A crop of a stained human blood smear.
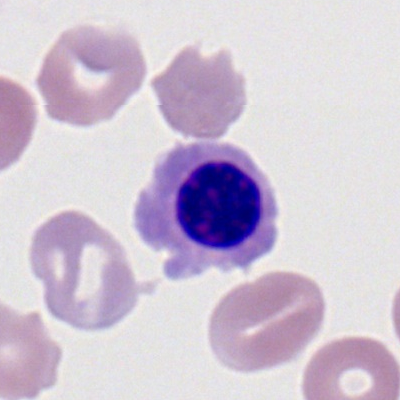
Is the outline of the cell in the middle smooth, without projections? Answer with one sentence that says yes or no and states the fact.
No, the outline of this cell is ragged or frayed, or it has projections, blebs or tags.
